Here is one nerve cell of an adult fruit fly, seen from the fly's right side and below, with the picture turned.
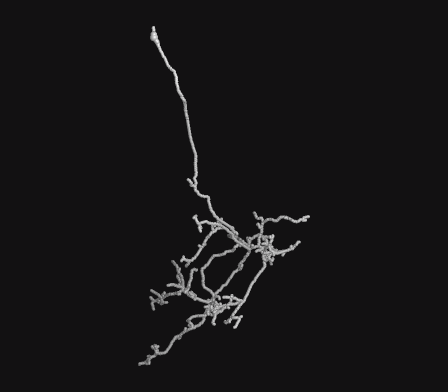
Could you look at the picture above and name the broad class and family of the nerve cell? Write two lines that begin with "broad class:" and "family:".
broad class: nerve-cord intrinsic neuron
family: hemilineage 12A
